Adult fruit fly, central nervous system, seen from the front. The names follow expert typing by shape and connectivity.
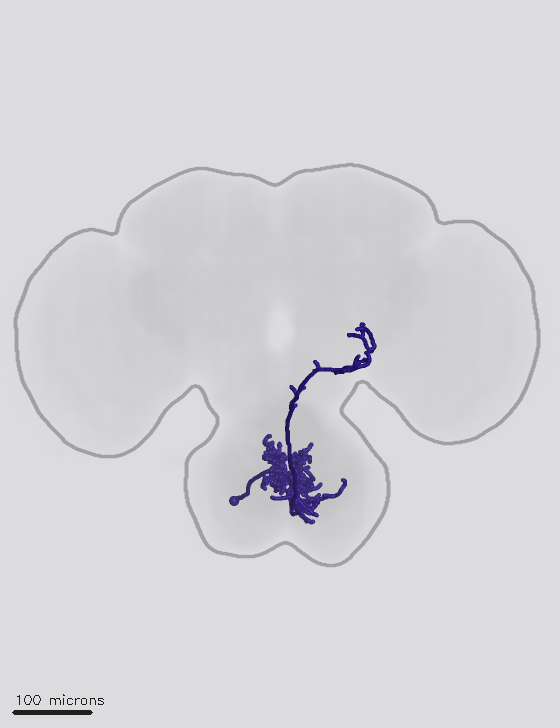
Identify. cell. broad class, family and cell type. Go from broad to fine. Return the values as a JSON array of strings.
["ascending neuron", "hemilineage 08B", "AN08B016"]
